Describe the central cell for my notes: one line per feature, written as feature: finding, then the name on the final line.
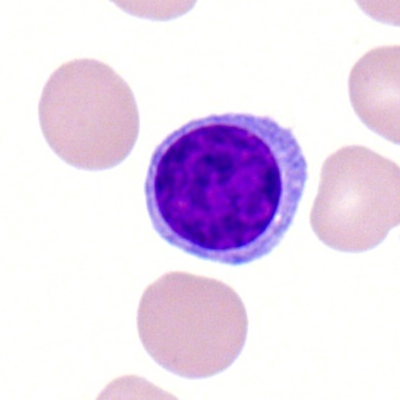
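Outline: round
Nucleus: fills most of the cell
Chromatin: dark purple, coarsely clumped
Cytoplasm: thin rim around the nucleus
Name: lymphocyte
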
